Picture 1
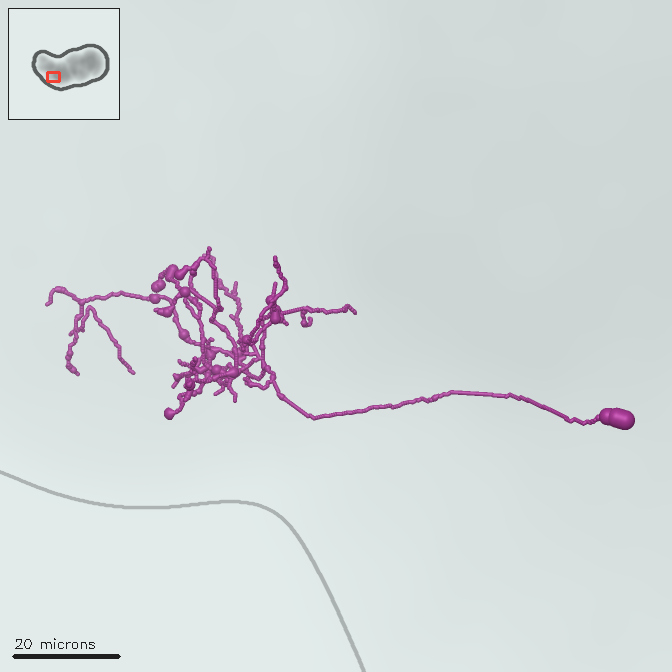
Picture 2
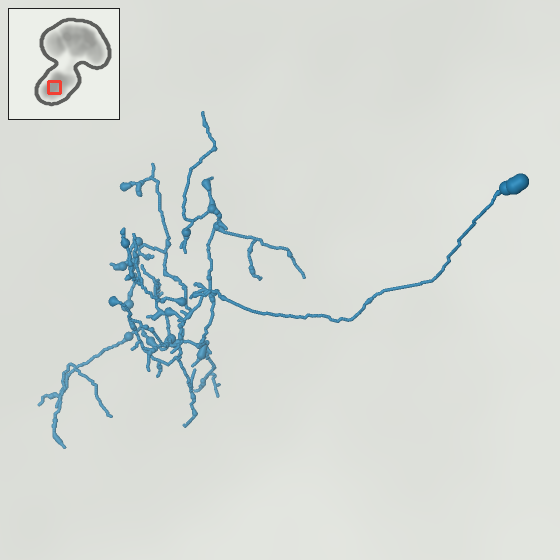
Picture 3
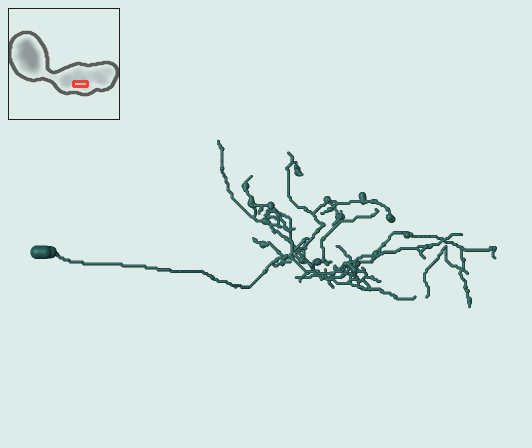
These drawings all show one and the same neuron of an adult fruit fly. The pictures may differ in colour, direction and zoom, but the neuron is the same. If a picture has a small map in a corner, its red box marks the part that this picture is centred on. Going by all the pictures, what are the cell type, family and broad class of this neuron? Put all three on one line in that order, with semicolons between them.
IN14A105; hemilineage 14A; nerve-cord intrinsic neuron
